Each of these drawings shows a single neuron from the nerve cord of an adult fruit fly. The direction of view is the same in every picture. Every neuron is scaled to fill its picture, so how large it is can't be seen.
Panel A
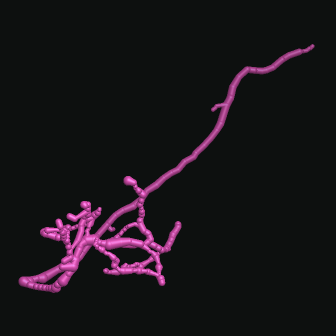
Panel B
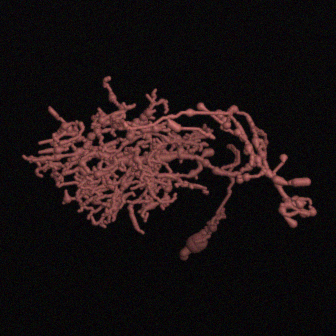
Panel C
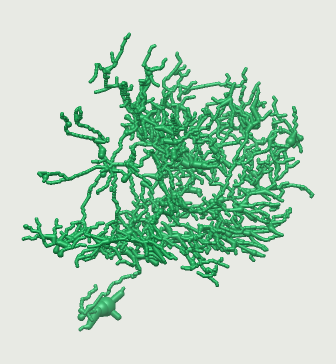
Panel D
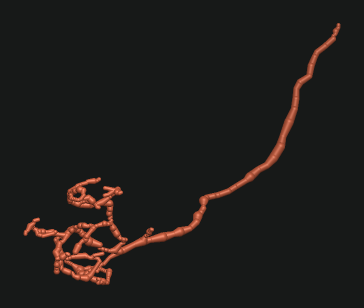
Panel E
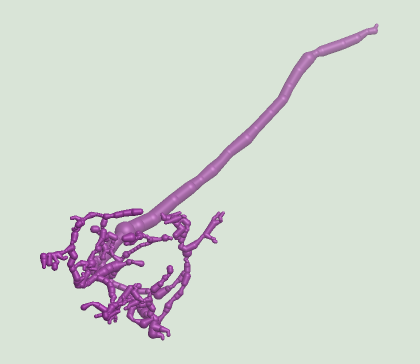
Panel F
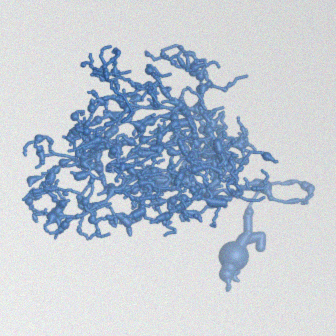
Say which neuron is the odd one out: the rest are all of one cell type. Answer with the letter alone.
A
